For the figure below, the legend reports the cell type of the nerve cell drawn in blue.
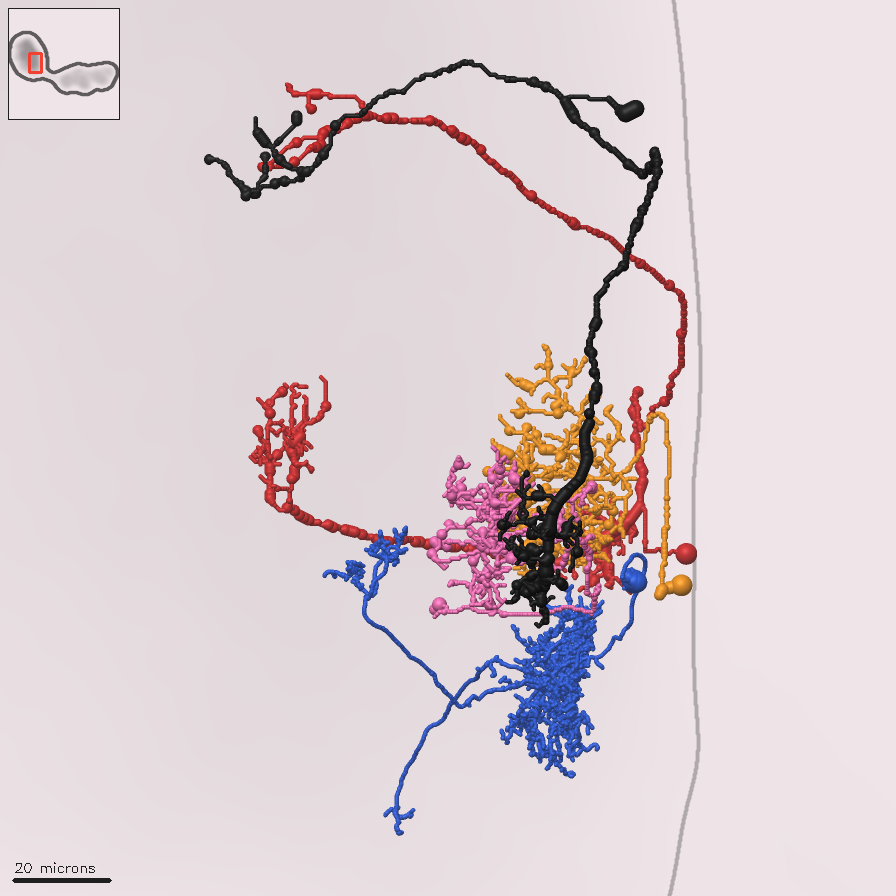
Tlp13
